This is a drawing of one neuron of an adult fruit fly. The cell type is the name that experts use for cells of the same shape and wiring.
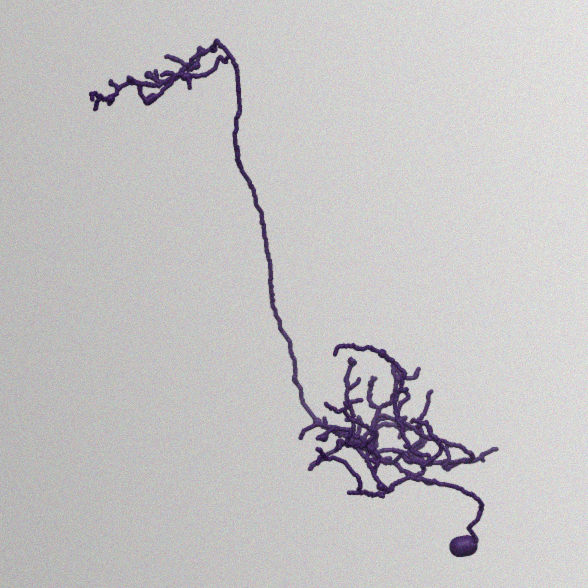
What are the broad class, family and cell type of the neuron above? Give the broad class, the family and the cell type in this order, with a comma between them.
optic-lobe intrinsic neuron, Tm, Tm26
